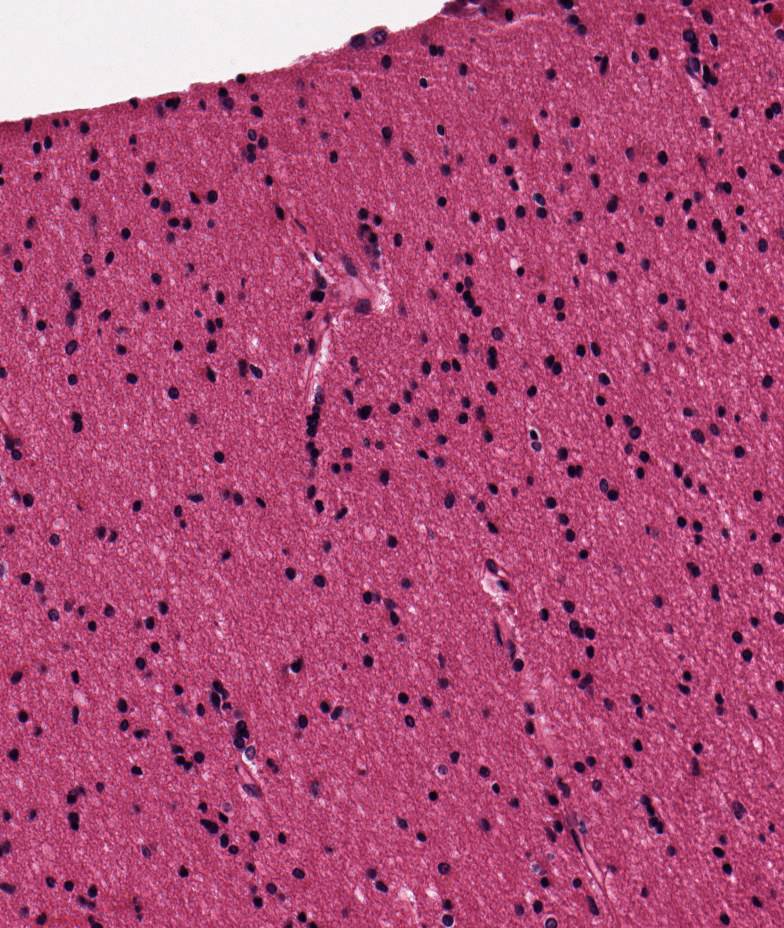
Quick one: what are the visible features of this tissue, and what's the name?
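The whole field is finely granular, fibrillary pink matrix with scattered nuclei and no glands or epithelium. Most nuclei are small, round and dark, lying singly and fairly evenly. Thin-walled small vessels with elongated nuclei run roughly top to bottom. Along the top, a smooth curved edge ends the tissue, with empty white space at upper left. Cerebral cortex, then.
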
